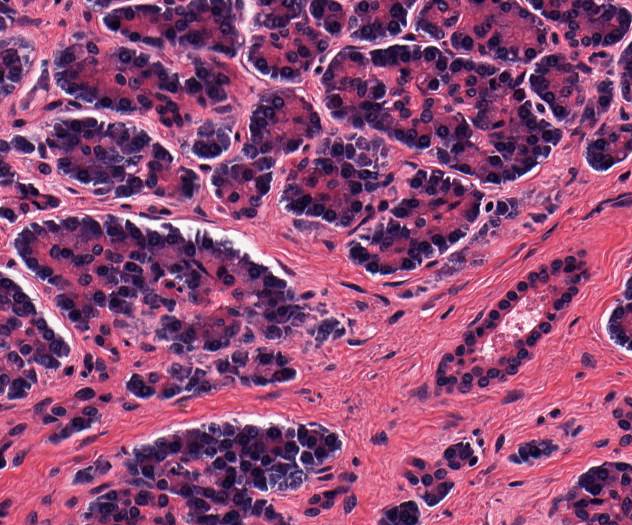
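Pancreas. Cells in the nests have purplish-red cytoplasm of granular appearance, and their nuclei are round, dark and fairly uniform in size. The small tubule at right contains pale, wispy material in its lumen. Fat cells are absent from the field.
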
